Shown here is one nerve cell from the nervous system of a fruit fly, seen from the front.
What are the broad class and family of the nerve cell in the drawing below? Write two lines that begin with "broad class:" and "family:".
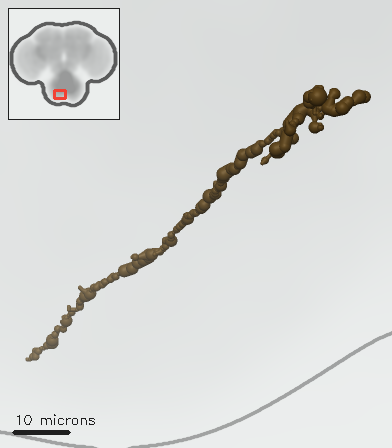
broad class: sensory neuron entering the nerve cord
family: class mechanosensory proprioceptive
